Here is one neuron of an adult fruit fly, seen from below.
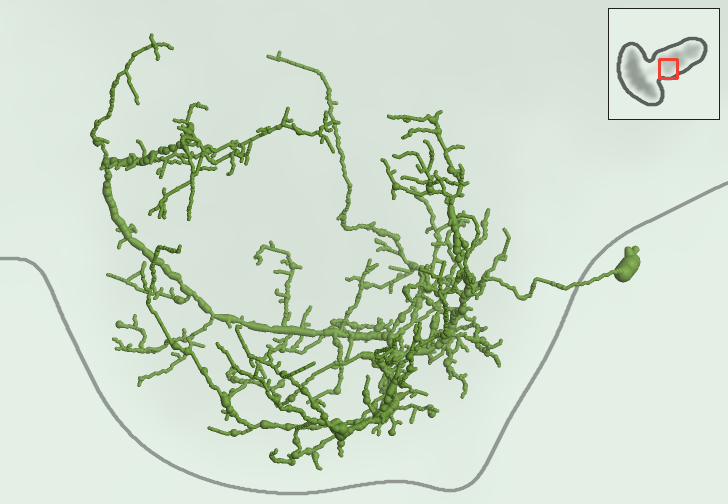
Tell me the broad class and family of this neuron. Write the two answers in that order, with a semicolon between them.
nerve-cord intrinsic neuron; hemilineage 20A.22A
